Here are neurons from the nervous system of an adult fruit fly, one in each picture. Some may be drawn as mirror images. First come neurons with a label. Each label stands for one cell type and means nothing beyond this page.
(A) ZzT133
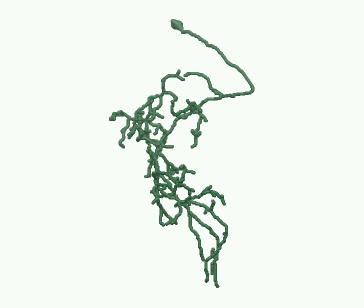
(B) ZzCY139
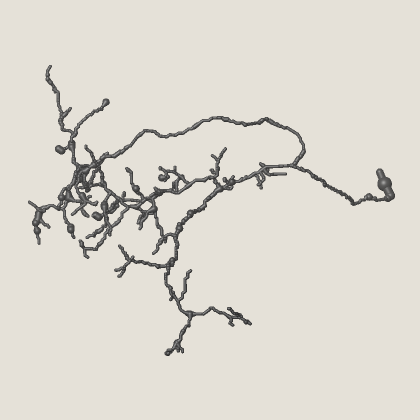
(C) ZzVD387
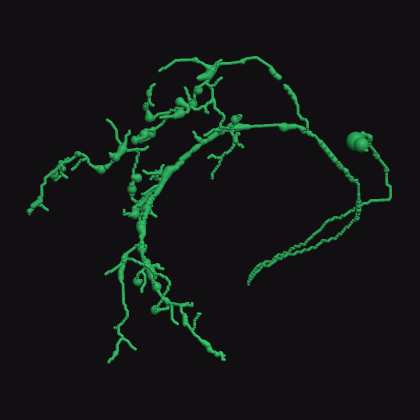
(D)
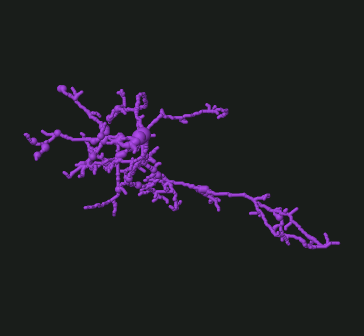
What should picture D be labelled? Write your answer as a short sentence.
It belongs to ZzCY139.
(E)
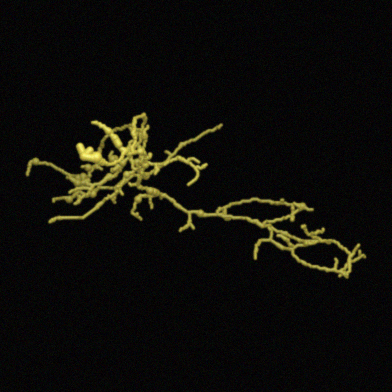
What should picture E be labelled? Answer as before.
It belongs to ZzVD387.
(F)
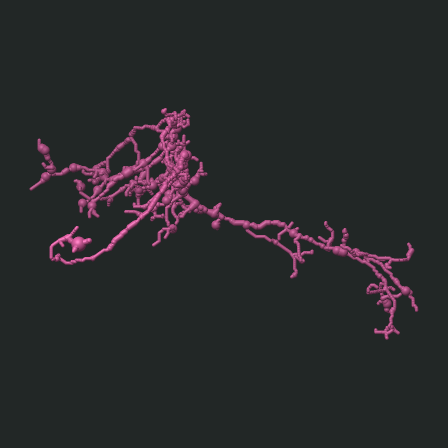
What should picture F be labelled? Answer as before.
It belongs to ZzCY139.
